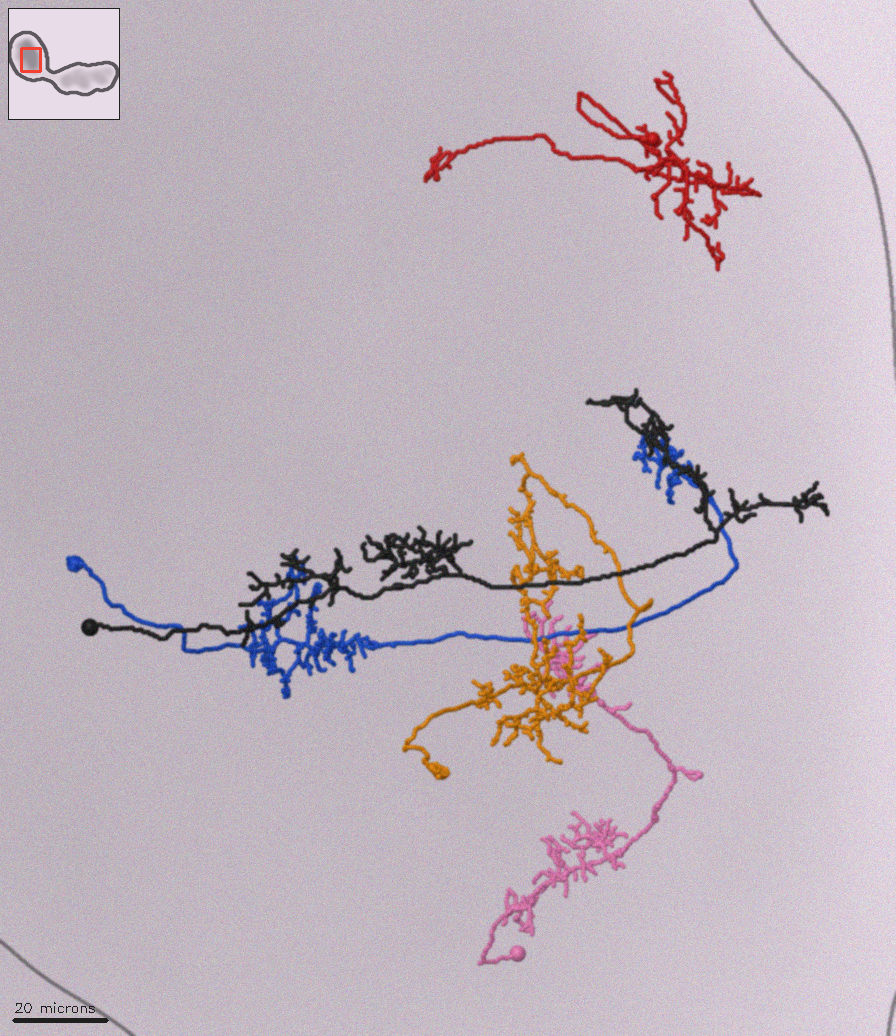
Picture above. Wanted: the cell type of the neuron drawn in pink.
Tm5Y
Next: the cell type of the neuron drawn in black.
TmY5a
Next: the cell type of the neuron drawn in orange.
Tm40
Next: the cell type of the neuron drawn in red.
TmY10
